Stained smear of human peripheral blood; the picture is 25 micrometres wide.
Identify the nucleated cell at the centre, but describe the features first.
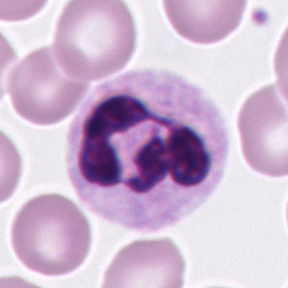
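Start with the edge: the outline of this cell is round and smooth. Now follow the lobes of the nucleus, and you will see them curve around a pale central patch of cytoplasm. The cytoplasm itself is filled with fine lilac granules, spread evenly throughout, and it has no vacuoles. The name for this cell is segmented neutrophil.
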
